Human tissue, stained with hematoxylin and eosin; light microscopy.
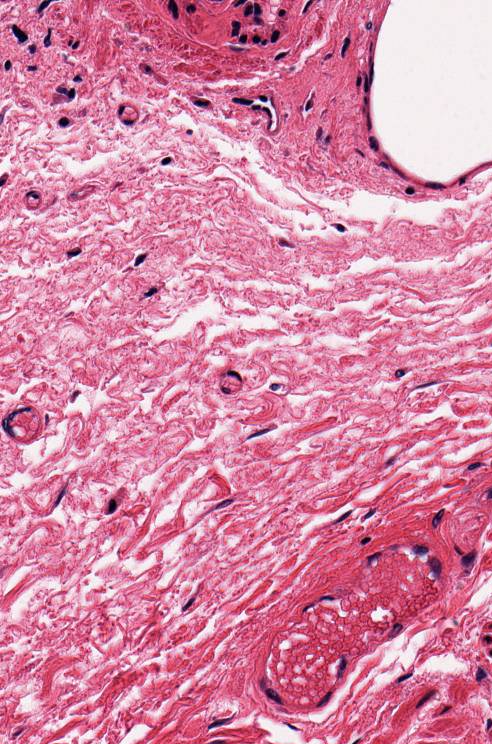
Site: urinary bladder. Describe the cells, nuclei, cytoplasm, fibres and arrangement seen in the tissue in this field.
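Wavy, pink-staining collagen fibres occupy most of the field, in bundles running mainly horizontally to obliquely. Stromal nuclei are sparse, small, dark and spindle-shaped. At the lower right is a rounded bundle with a thin surrounding sheath and a pale, bubbly interior.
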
